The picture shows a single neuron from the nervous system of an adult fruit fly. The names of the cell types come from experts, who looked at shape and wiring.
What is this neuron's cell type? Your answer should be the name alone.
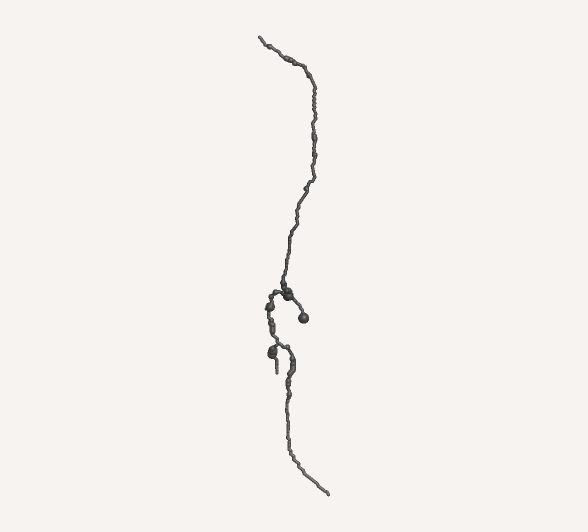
ORN_VM6m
